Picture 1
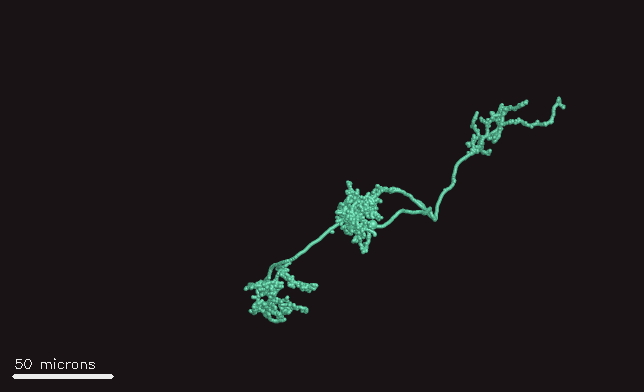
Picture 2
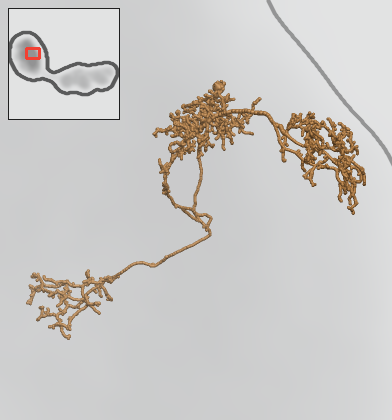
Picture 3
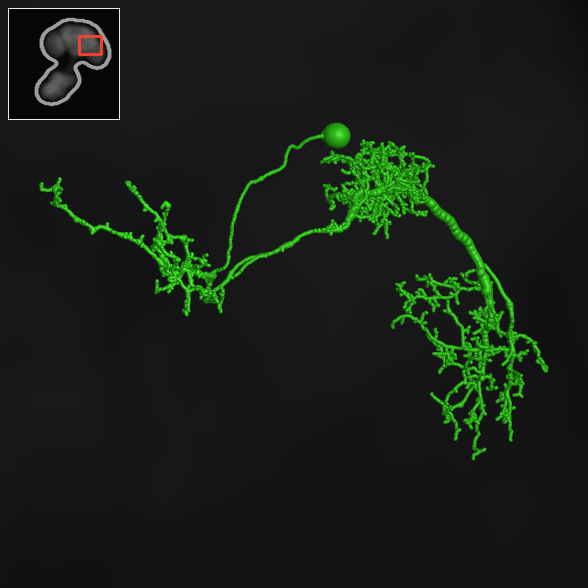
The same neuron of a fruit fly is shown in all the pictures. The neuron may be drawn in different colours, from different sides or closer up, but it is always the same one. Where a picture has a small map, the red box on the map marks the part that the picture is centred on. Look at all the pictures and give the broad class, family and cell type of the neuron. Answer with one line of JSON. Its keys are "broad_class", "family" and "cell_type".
{"broad_class": "visual projection neuron", "family": "hemilineage VPNd1", "cell_type": "LPLC2"}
